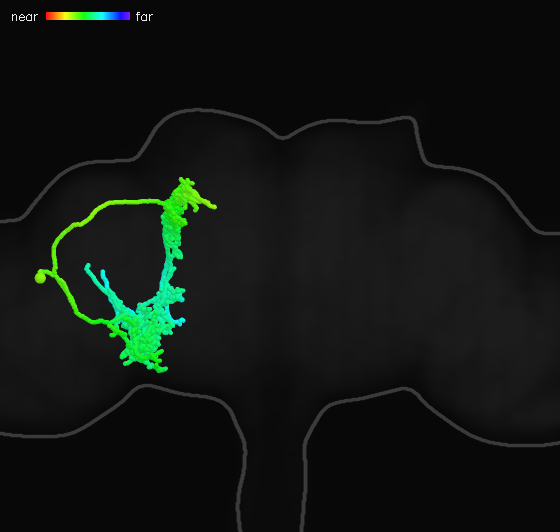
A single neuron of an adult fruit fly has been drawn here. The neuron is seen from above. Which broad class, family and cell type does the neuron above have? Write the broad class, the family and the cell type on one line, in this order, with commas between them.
central-brain intrinsic neuron, hemilineage SLPa&l1_lateral, LAL055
